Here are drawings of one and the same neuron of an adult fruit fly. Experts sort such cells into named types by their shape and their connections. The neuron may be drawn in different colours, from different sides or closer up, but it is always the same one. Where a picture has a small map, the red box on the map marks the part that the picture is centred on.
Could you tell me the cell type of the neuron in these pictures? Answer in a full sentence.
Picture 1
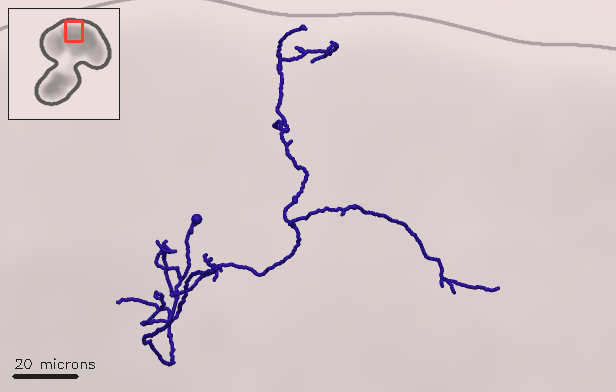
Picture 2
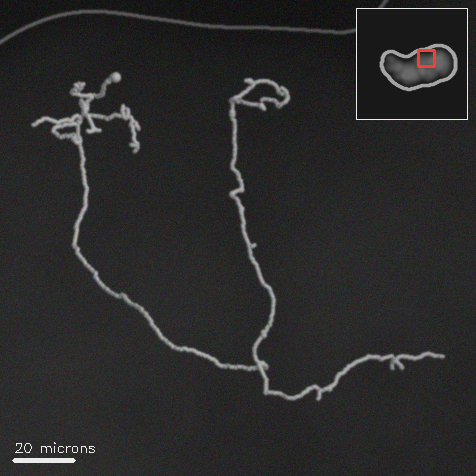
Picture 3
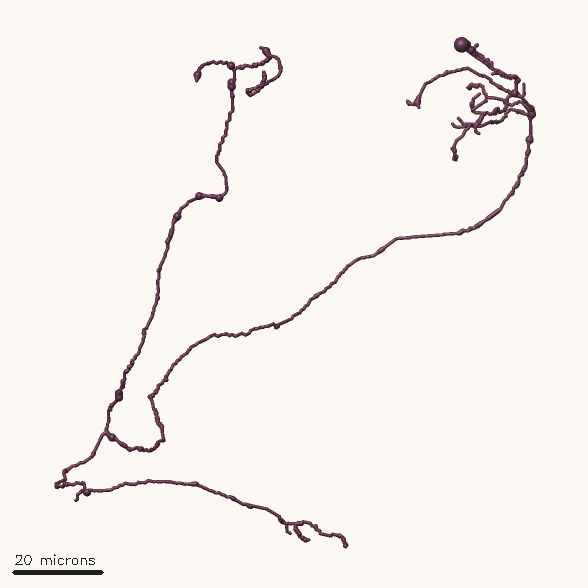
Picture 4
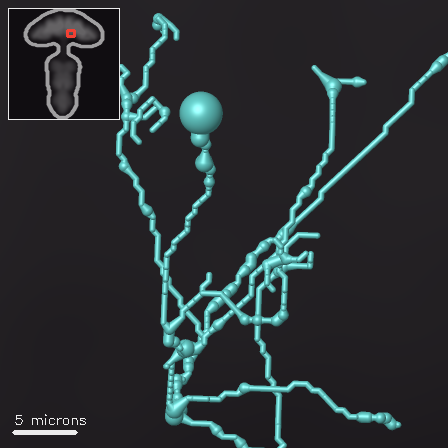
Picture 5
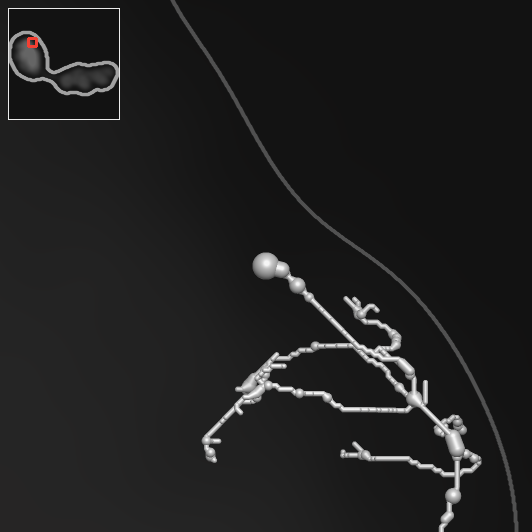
The cell type is KCab-s.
